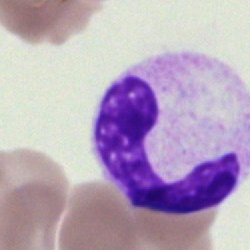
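Band neutrophil. First, the nucleus is a single unsegmented band curved into a C, with its hollow facing the upper right of the cell. Next, the chromatin is dense and dark purple. Last, fine pink-violet granules are scattered through the cytoplasm.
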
